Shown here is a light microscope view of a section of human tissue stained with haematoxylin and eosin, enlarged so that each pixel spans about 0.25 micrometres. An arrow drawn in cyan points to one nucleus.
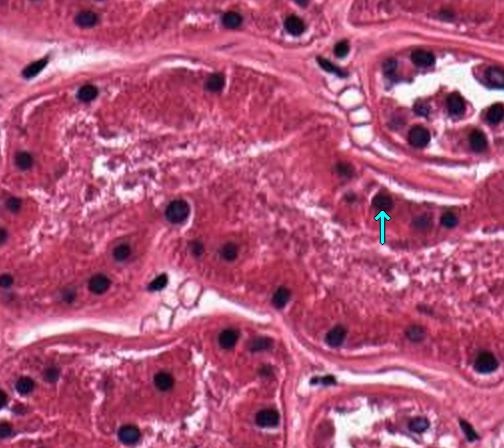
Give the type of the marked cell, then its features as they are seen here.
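It is a proximal tubule cell. The nucleus is round, dark and evenly stained throughout. The nucleus is about the same size as the other nuclei lining the same tubule. The cell lies in a single row of cells along the curved outer wall of the tubule, and no clear border separates it from its neighbours.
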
